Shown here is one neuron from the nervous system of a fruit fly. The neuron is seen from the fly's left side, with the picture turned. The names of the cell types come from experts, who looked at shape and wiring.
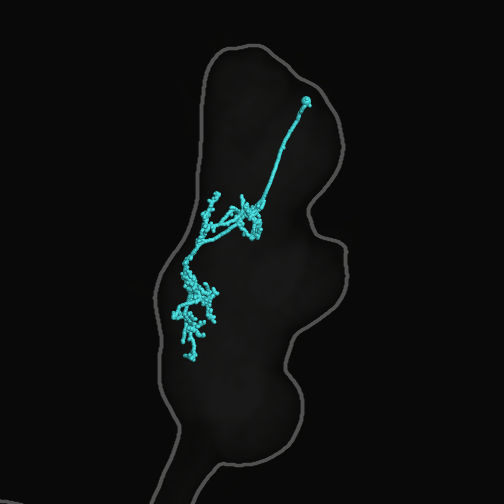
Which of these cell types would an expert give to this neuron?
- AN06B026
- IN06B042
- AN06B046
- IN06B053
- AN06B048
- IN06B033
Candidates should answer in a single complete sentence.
Among cell types, the one for this neuron is IN06B053.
